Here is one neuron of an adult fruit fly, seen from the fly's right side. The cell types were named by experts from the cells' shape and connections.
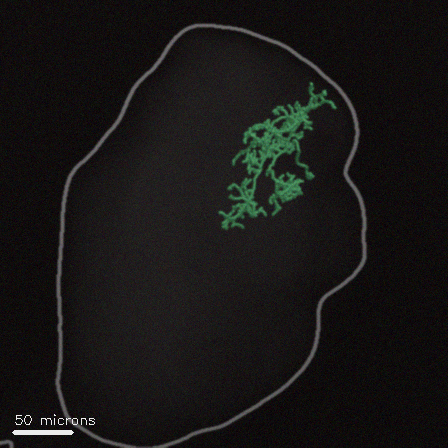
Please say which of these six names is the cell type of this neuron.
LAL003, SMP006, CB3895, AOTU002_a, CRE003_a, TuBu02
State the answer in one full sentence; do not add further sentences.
The cell type of the neuron here is LAL003.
